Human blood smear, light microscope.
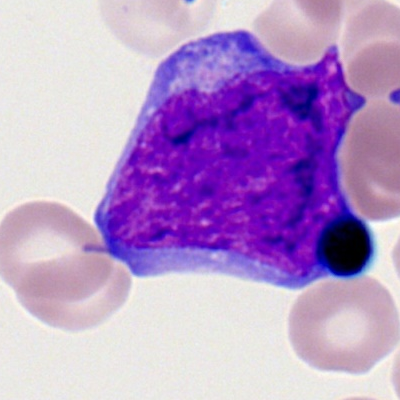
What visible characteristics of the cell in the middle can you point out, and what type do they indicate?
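Irregular and angular rather than round, the outline encloses a single unlobed nucleus that fills most of the cell. Its chromatin forms a loose purple network with many small pale gaps. Cytoplasm is widest along the top of the cell. The cell is a myeloblast.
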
